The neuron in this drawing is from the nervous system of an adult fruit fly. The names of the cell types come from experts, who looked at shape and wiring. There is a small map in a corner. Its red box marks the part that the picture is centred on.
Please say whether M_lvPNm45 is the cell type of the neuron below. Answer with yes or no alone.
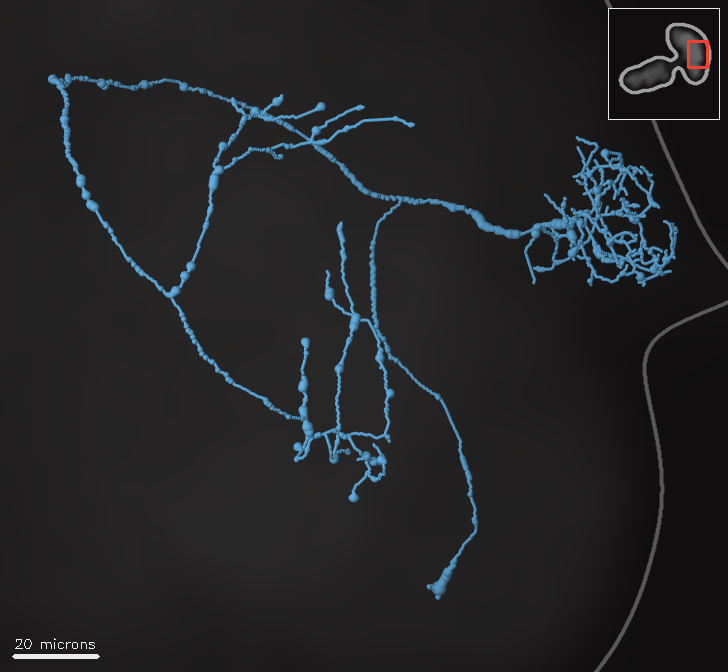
yes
